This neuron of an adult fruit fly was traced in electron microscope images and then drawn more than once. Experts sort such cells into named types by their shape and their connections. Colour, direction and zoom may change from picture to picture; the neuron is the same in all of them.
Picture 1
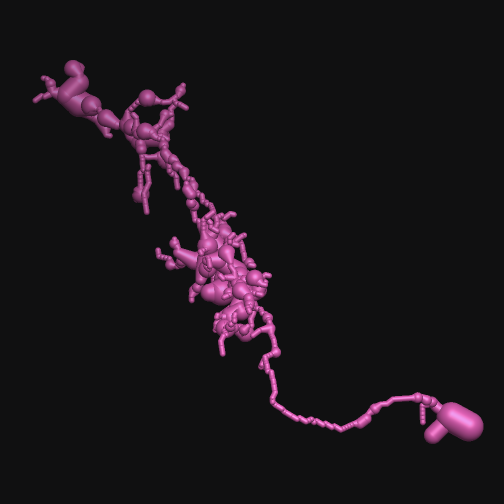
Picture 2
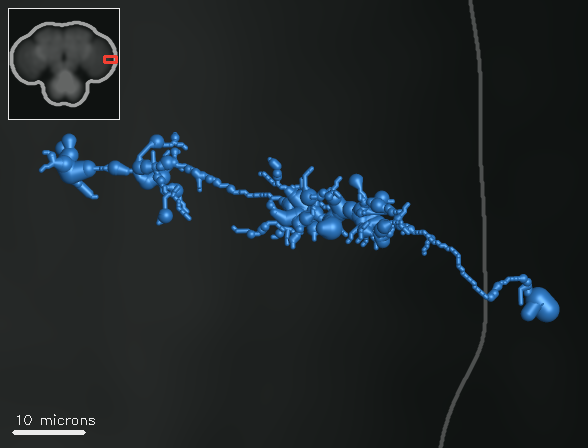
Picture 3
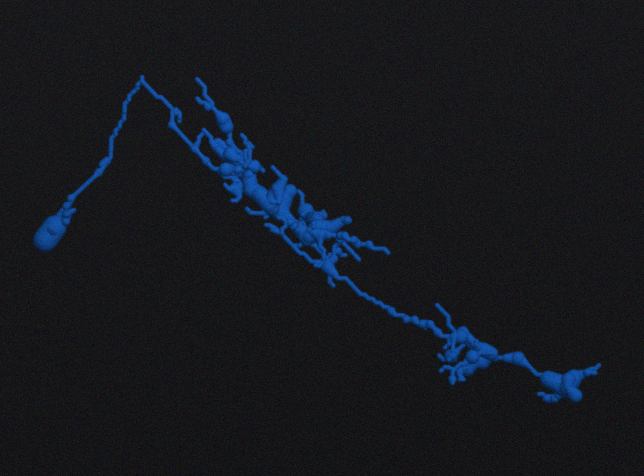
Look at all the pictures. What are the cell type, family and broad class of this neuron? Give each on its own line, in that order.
Mi4
Mi
optic-lobe intrinsic neuron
